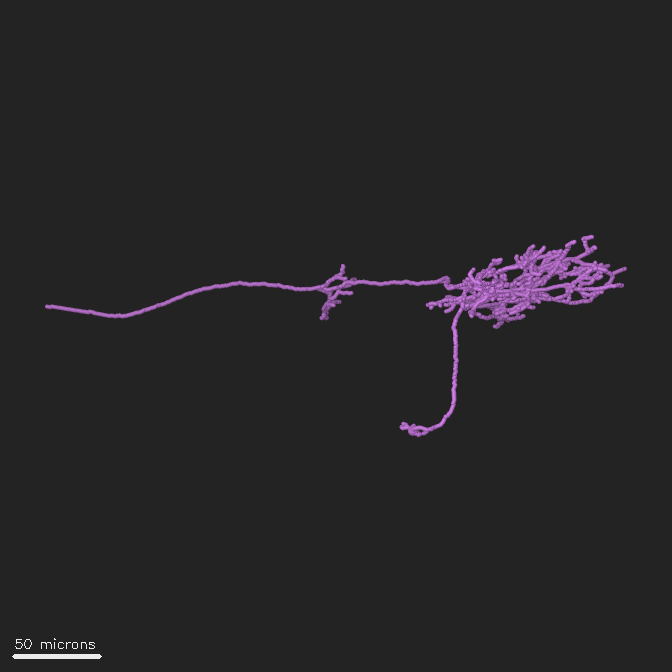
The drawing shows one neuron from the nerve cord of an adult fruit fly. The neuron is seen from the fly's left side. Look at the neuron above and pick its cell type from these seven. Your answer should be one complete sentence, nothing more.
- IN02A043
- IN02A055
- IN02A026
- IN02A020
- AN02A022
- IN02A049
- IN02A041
This neuron has been assigned cell type IN02A026.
